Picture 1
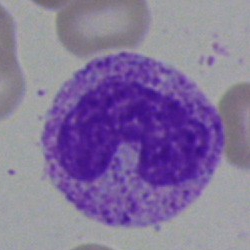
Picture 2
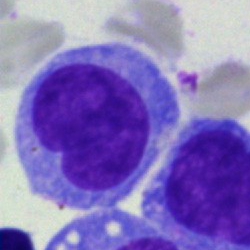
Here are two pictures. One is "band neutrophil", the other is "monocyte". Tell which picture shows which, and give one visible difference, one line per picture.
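Picture 1 – band neutrophil. Fine purple granules are scattered throughout the cytoplasm.
Picture 2 – monocyte. The cytoplasm shows no distinct granules.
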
